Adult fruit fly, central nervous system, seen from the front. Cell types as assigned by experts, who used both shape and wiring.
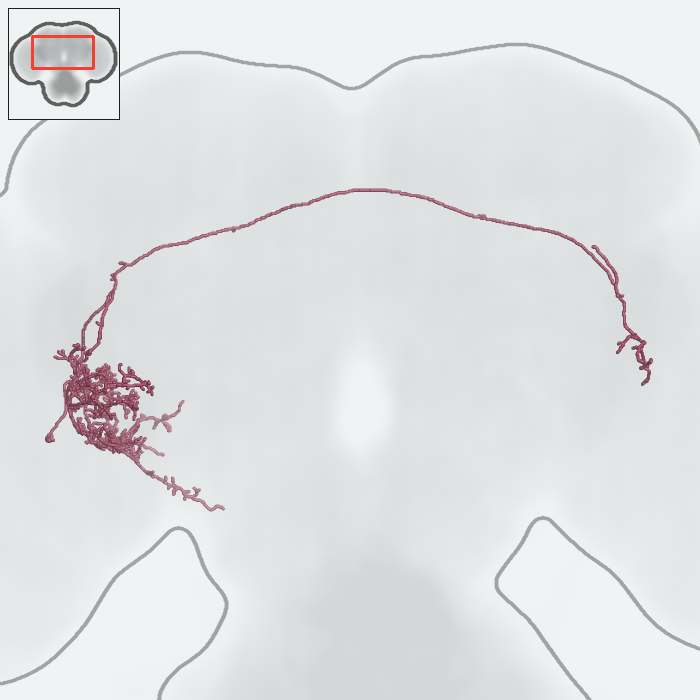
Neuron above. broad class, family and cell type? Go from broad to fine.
central-brain intrinsic neuron; hemilineage VLPl&p2_lateral; CB1706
